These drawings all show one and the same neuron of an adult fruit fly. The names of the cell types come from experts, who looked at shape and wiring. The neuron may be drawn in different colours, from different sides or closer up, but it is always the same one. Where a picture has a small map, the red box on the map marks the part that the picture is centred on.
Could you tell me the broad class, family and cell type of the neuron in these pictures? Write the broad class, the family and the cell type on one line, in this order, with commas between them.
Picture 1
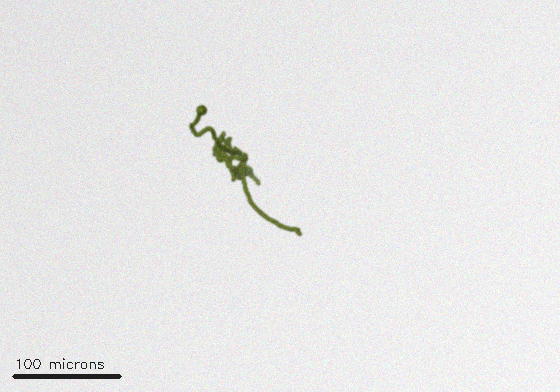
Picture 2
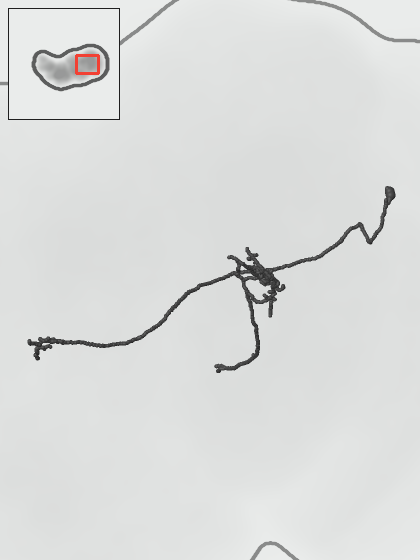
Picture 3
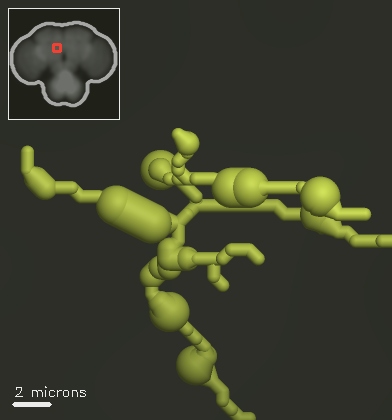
central-brain intrinsic neuron, hemilineage AOTUv3_ventral, LAL087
